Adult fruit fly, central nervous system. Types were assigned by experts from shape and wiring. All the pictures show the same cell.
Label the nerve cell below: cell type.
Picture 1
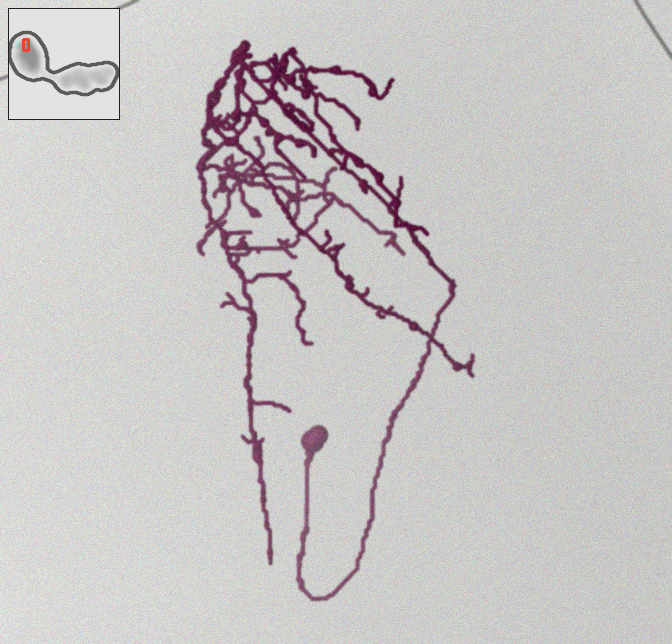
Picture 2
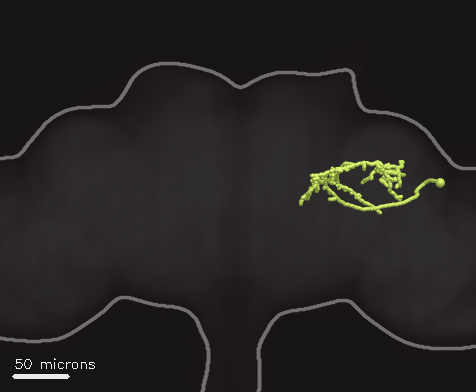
SLP103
